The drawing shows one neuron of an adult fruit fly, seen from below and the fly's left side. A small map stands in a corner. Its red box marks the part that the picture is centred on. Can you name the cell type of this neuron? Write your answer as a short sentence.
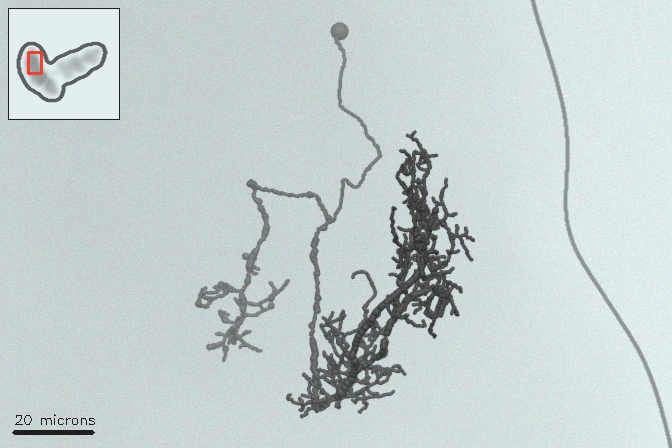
The cell type is LPLC2.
